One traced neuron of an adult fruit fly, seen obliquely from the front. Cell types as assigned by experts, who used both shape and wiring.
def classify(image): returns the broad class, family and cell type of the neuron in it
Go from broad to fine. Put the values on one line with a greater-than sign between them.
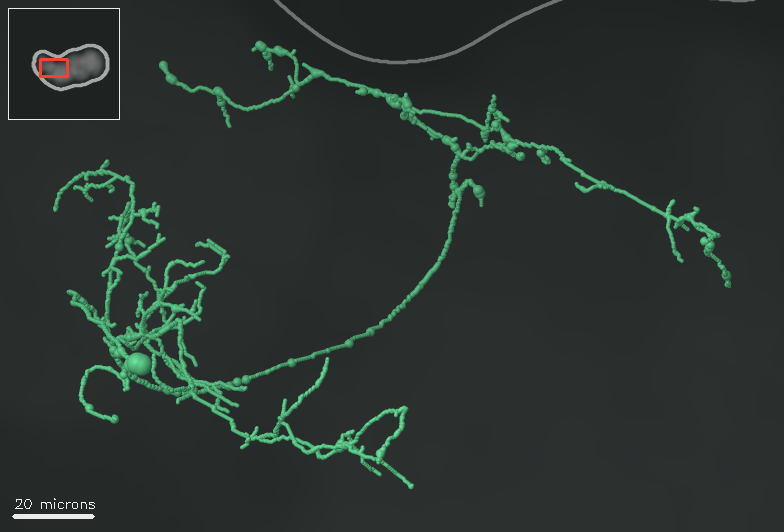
nerve-cord intrinsic neuron > hemilineage 19B > IN19B069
